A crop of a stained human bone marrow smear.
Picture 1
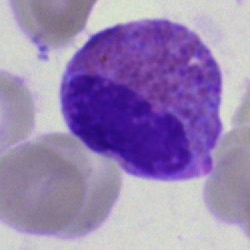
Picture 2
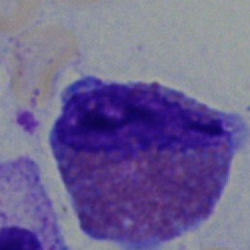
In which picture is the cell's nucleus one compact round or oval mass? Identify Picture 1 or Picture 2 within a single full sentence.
The compact round or oval nucleus is that of the cell in Picture 1.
